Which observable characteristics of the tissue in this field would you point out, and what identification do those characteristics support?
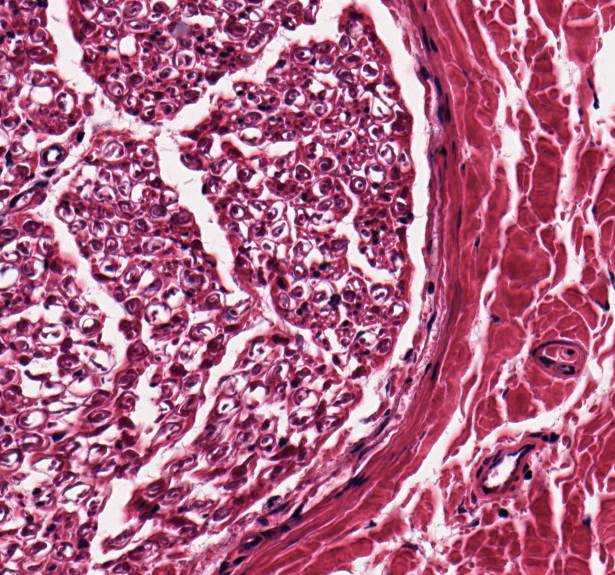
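Many round cells show pale clear rings around darker centres. Elongated dark nuclei align along a curved fibre band. Right of it lie broad, deep pink fibres parted by narrow white gaps, a small oval-lumened vessel among them at about mid-height. This is tibial nerve.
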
